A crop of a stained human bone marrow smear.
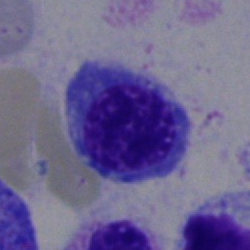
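Erythroblast, the central cell. Going round it, the rim of cytoplasm is widest on the upper-left side. The chromatin is coarse and clumped, and between the clumps I notice small paler spaces. Searching the cytoplasm, I find no granules, and no vacuoles are visible either.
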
